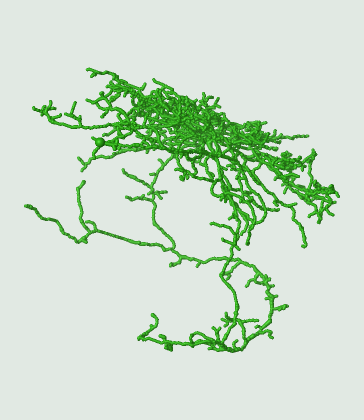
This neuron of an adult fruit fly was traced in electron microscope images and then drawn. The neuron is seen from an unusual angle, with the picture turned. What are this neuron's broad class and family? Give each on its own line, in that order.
nerve-cord intrinsic neuron
hemilineage 03A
